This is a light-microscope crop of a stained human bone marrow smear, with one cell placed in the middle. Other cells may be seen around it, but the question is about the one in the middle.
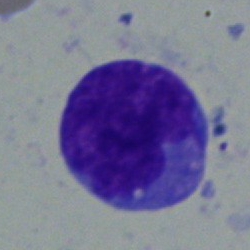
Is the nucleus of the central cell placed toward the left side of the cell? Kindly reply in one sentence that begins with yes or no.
Yes, most of its cytoplasm is located to the right of its nucleus.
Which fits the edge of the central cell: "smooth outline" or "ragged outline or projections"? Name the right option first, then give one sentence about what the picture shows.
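Smooth outline. The cell outline is round and smooth.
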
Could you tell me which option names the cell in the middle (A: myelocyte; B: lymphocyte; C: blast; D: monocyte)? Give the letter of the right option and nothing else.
C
